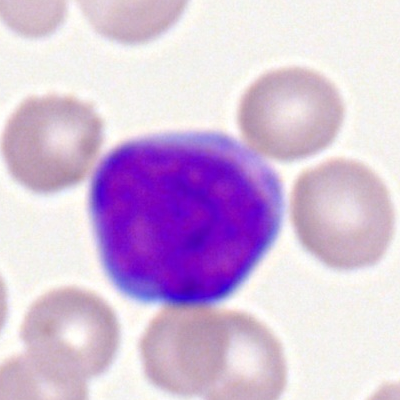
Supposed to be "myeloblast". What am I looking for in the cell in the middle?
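Fits: nucleus a single unlobed mass filling nearly the whole cell.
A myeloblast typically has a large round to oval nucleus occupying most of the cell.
Cytoplasm reduced to a thin blue rim.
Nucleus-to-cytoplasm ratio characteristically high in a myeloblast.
Chromatin fairly evenly stained purple, with small paler patches.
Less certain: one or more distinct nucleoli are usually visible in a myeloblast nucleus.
Here the chromatin shows only the small paler patches.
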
